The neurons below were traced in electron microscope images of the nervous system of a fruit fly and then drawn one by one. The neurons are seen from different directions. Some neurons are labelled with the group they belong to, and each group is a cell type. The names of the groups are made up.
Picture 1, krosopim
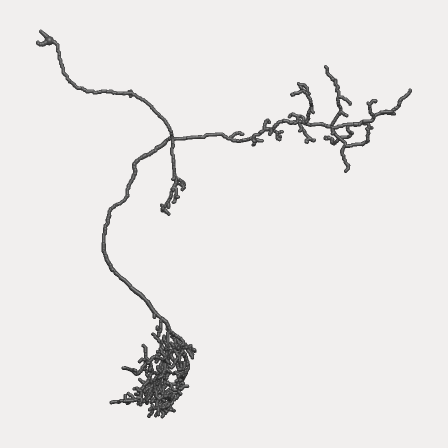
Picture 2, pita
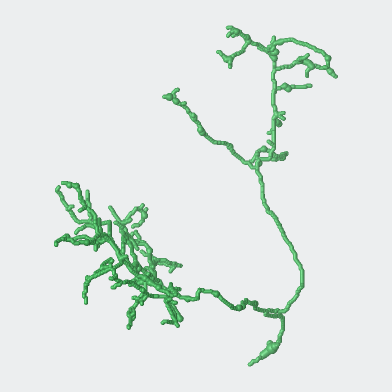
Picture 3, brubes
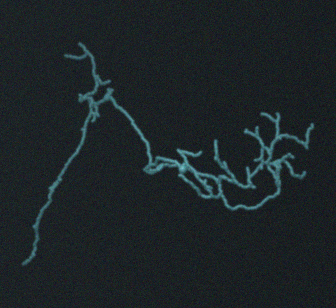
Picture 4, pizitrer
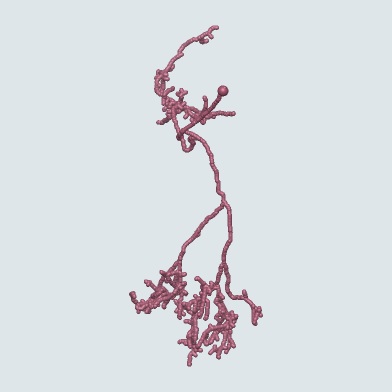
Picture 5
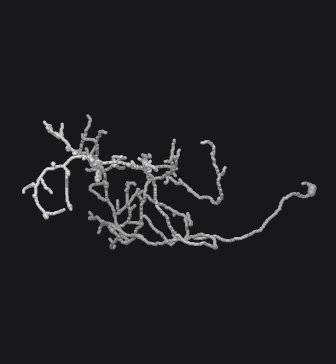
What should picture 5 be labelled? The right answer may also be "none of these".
pita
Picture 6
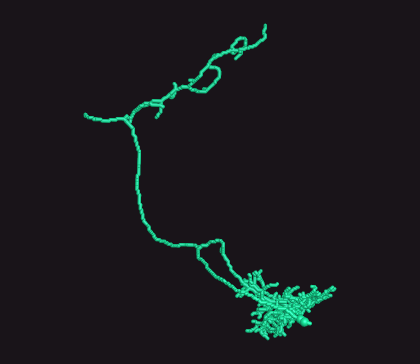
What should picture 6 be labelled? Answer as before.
none of these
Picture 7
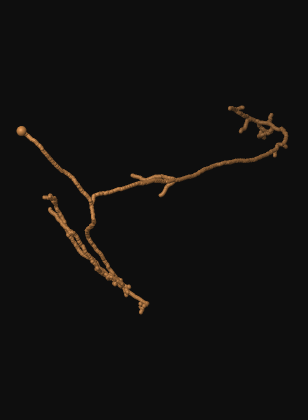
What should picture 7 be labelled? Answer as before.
none of these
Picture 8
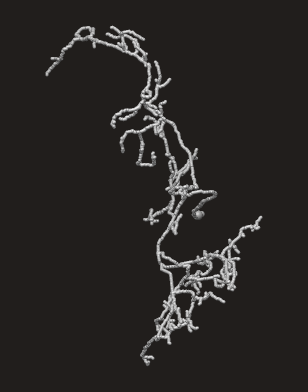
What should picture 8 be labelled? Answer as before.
pizitrer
